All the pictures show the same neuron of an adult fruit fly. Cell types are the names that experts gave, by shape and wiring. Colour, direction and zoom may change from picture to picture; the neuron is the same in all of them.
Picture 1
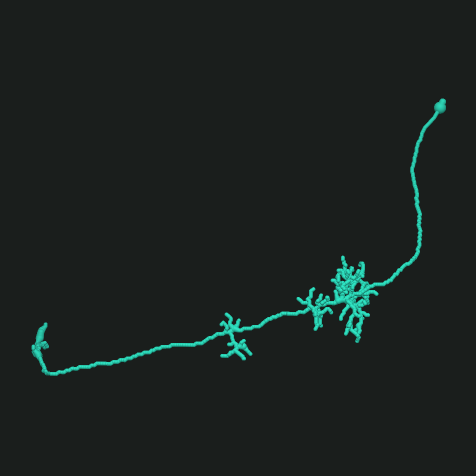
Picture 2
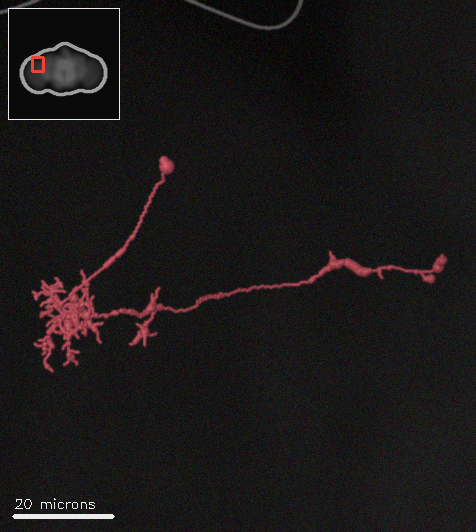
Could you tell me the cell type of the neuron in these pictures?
Tm4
